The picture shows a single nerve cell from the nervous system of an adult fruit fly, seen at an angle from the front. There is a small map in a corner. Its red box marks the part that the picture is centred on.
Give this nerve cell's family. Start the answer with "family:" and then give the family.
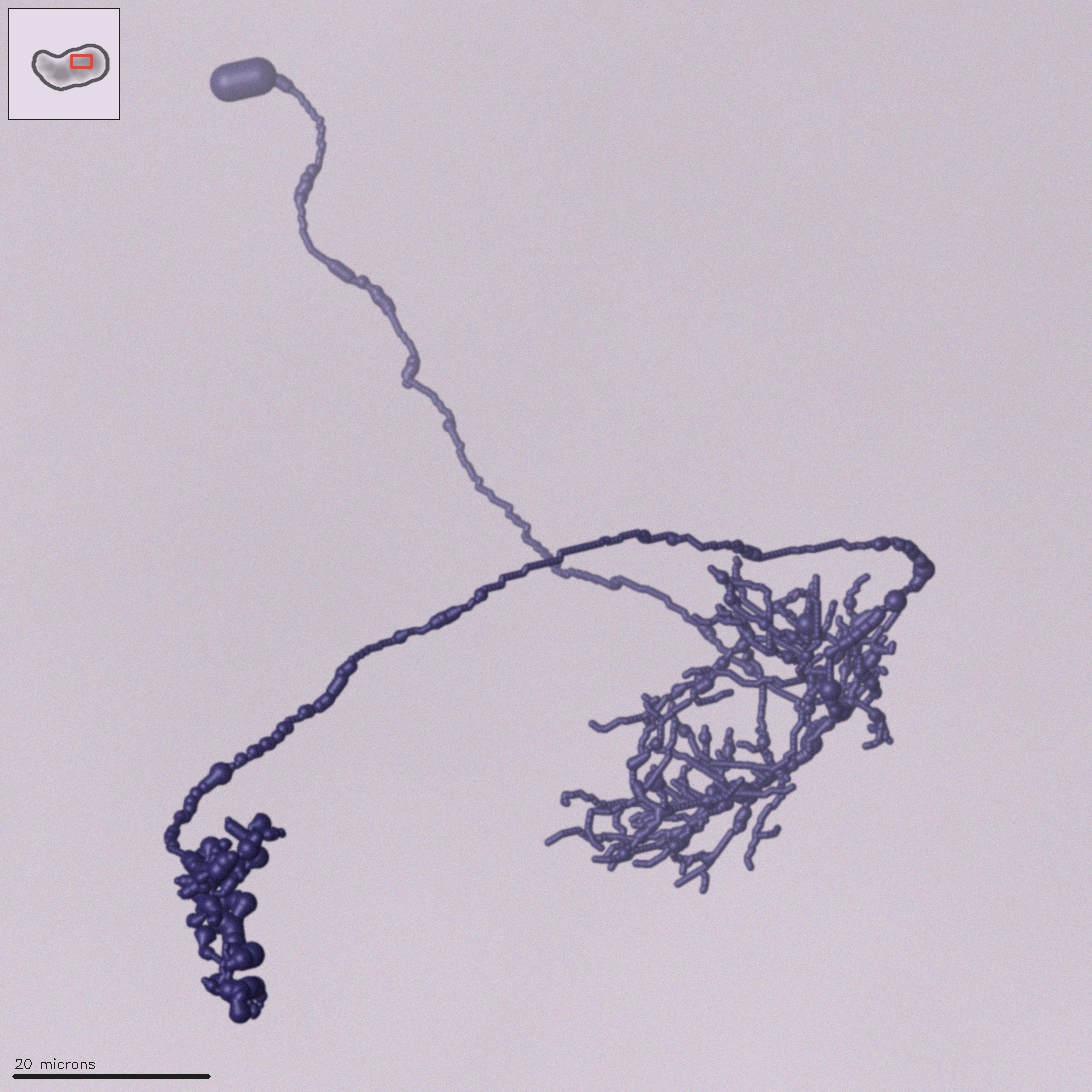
family: class CX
